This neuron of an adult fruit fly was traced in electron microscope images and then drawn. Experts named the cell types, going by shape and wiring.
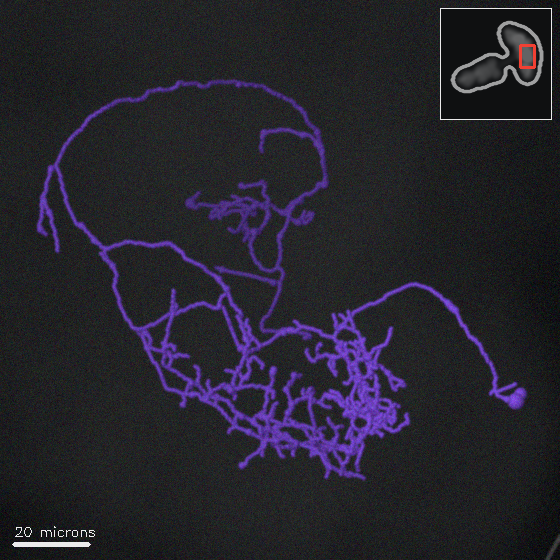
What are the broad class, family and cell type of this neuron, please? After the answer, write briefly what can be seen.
It is a central-brain intrinsic neuron. Its family is hemilineage VLPd1. It is of cell type AVLP042. It lies in the brain. Its cell body lies at the lower right of the picture. The picture shows dozens of branch ends.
